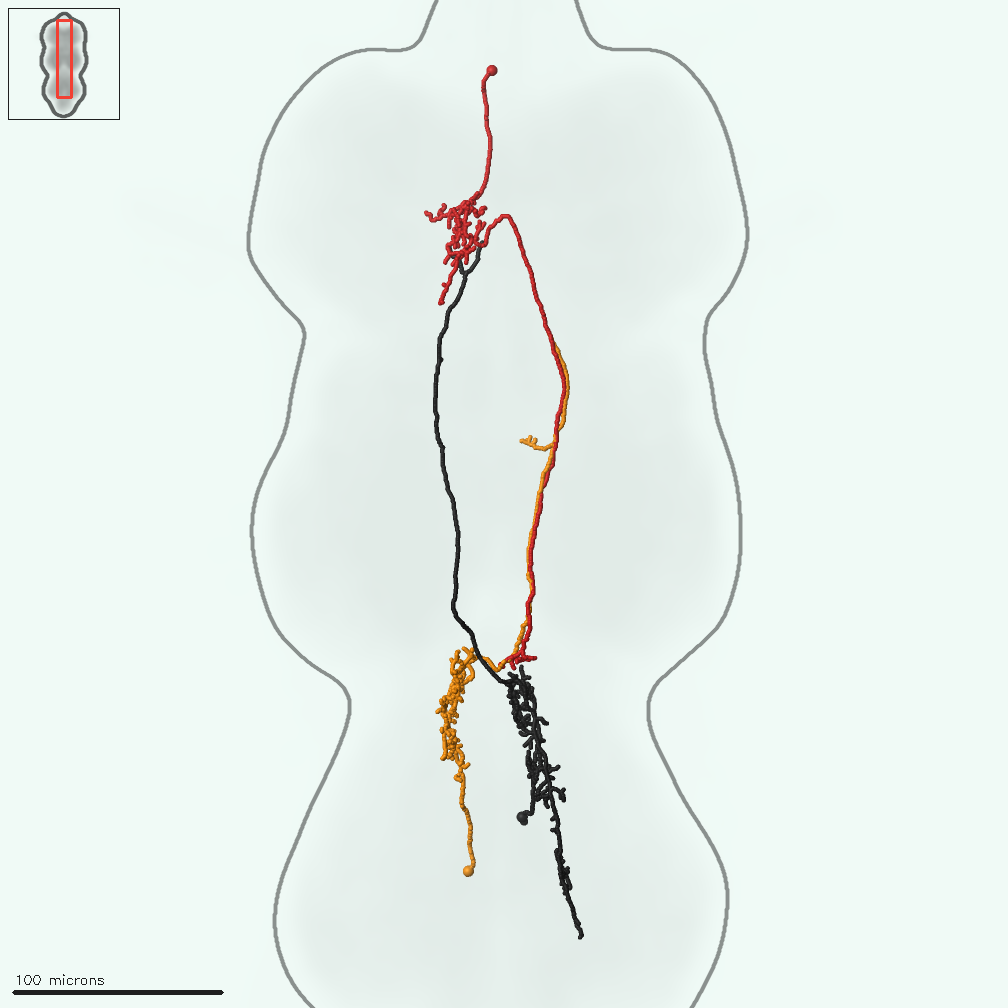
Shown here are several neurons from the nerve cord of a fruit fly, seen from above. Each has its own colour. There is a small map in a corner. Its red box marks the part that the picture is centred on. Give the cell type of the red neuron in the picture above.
IN10B044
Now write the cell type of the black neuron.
IN10B028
